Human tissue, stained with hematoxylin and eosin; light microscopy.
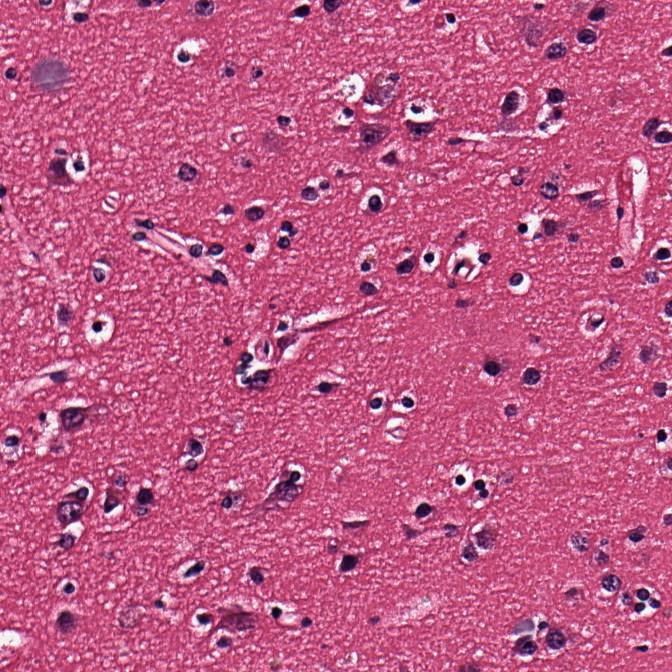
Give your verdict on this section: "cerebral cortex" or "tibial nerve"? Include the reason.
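The answer is cerebral cortex. Cells lie singly or in small clusters, forming no organised units. Between them lies a granular, slightly vacuolated pink matrix, not fibrous bundles. Most nuclei are small, round and dark; a few larger angular cells with purplish cytoplasm lie among them, as in the upper centre.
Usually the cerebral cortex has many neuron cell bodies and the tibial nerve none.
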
